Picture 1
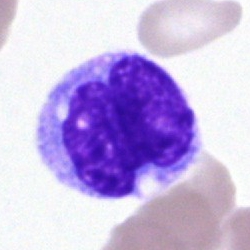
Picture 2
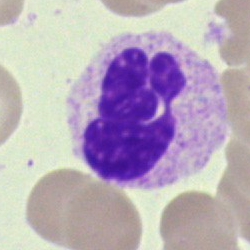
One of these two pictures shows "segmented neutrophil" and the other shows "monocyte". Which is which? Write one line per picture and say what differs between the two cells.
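Picture 1: monocyte. The nucleus fills most of the cell.
Picture 2: segmented neutrophil. The cytoplasm is plentiful and pale pinkish-lilac.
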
